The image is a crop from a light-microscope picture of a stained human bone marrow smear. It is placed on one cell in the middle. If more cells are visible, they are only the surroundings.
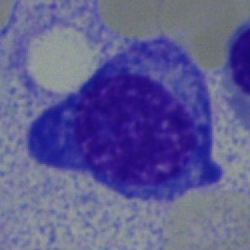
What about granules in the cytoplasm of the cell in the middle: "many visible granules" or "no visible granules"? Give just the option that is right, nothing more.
No visible granules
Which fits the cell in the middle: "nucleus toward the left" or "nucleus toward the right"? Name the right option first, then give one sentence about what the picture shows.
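Nucleus toward the right. The widest part of the cytoplasm lies on the left side of the nucleus.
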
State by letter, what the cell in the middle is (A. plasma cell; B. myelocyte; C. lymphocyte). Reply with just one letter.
A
